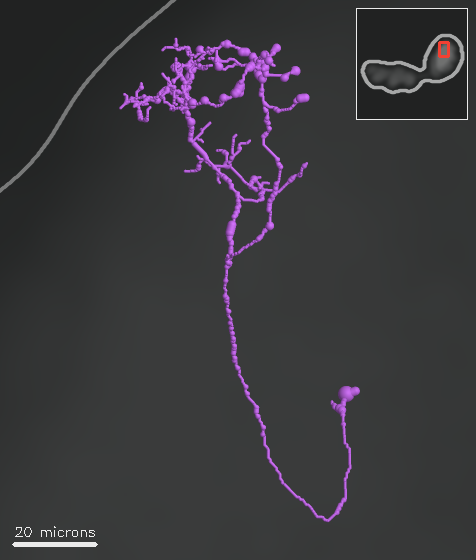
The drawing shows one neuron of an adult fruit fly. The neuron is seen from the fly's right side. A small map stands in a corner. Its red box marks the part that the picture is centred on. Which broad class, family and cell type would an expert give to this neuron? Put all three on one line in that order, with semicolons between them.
central-brain intrinsic neuron; hemilineage SLPal3_and_SLPal4_dorsal; CB3005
